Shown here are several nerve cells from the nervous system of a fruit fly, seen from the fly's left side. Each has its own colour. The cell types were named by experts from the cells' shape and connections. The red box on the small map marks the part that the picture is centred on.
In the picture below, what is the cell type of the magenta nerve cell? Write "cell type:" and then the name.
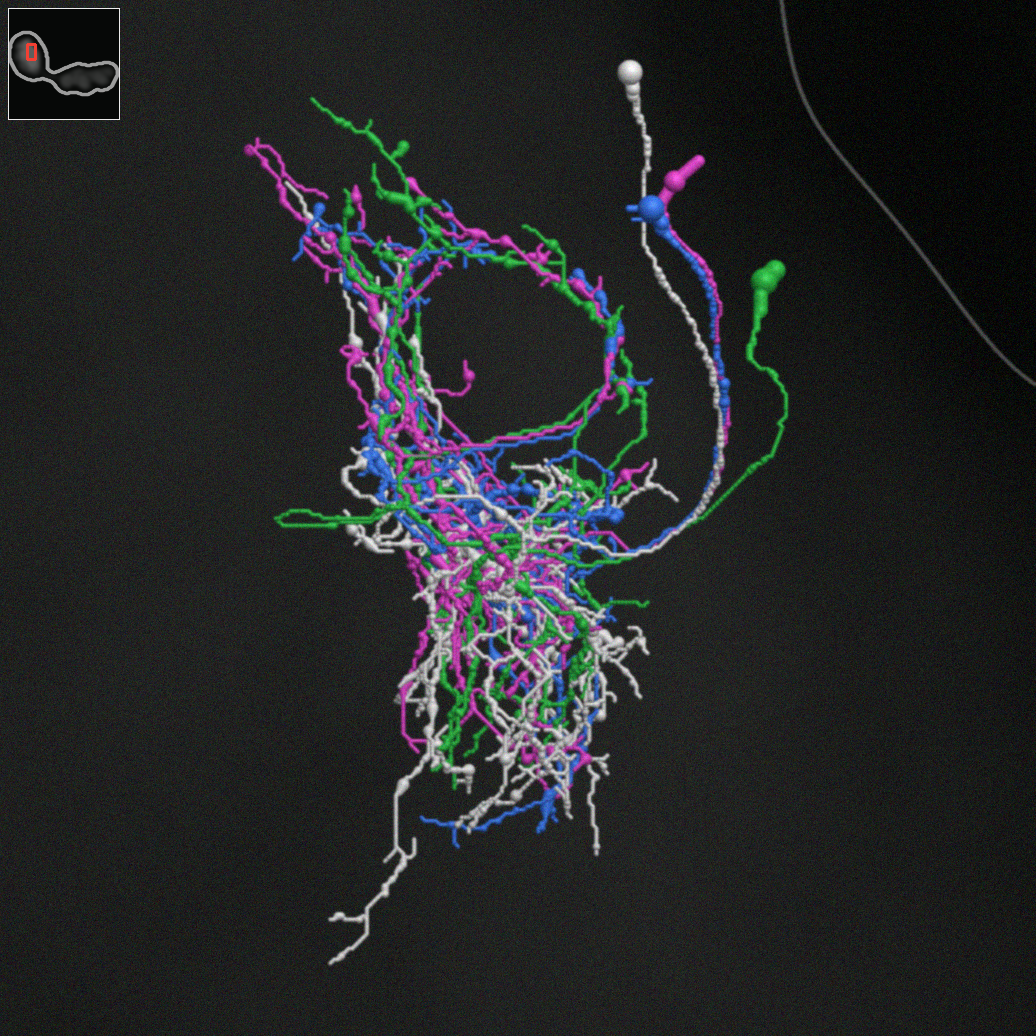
cell type: CL128_b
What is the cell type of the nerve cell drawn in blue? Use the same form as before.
cell type: CL128_d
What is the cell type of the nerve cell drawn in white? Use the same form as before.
cell type: CL128_a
